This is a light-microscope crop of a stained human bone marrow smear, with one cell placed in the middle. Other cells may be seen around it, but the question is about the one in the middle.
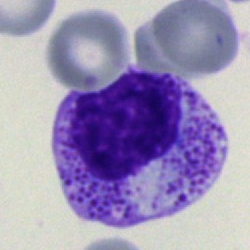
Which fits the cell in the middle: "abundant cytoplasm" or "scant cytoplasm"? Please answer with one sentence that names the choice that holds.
Its cytoplasm is plentiful around the nucleus.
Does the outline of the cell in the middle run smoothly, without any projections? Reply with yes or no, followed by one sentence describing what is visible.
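Yes. The cell outline is rounded and smooth-edged.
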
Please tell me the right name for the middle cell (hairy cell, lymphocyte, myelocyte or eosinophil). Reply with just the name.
myelocyte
